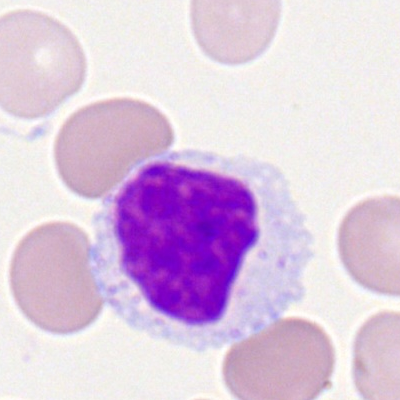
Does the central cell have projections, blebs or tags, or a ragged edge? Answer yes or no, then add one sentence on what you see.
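Yes. The cell border is irregular and finely bumpy rather than smooth.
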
